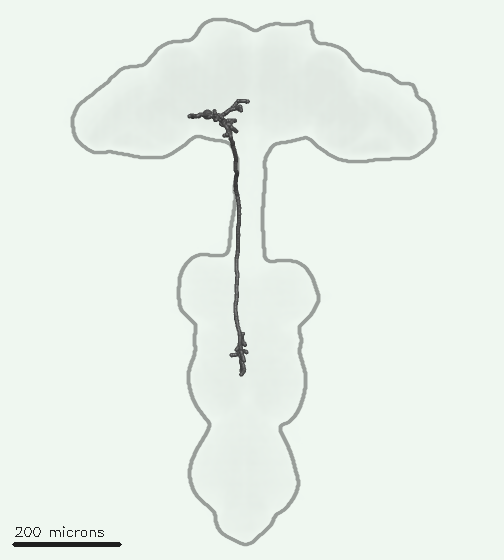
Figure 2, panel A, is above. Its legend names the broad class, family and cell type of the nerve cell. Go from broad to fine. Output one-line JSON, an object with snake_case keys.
{"broad_class": "descending neuron", "family": "hemilineage LB12", "cell_type": "DNg06"}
